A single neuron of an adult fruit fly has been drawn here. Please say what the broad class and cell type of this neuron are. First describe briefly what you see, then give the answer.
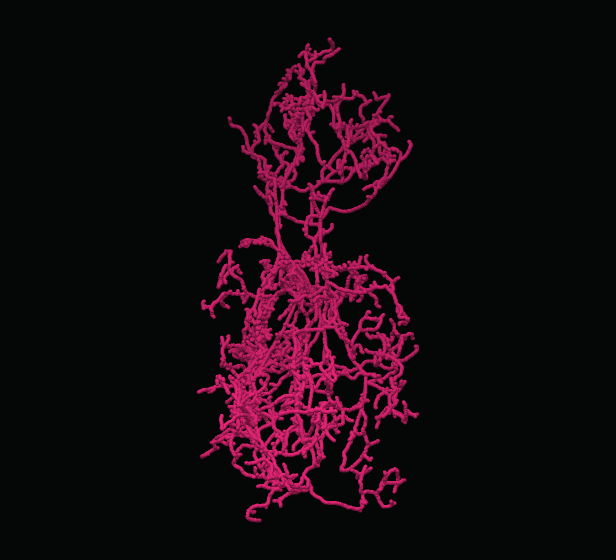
More than a hundred branch ends can be seen. In this view it is taller than it is wide. It is a nerve-cord intrinsic neuron. It is of cell type INXXX045.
